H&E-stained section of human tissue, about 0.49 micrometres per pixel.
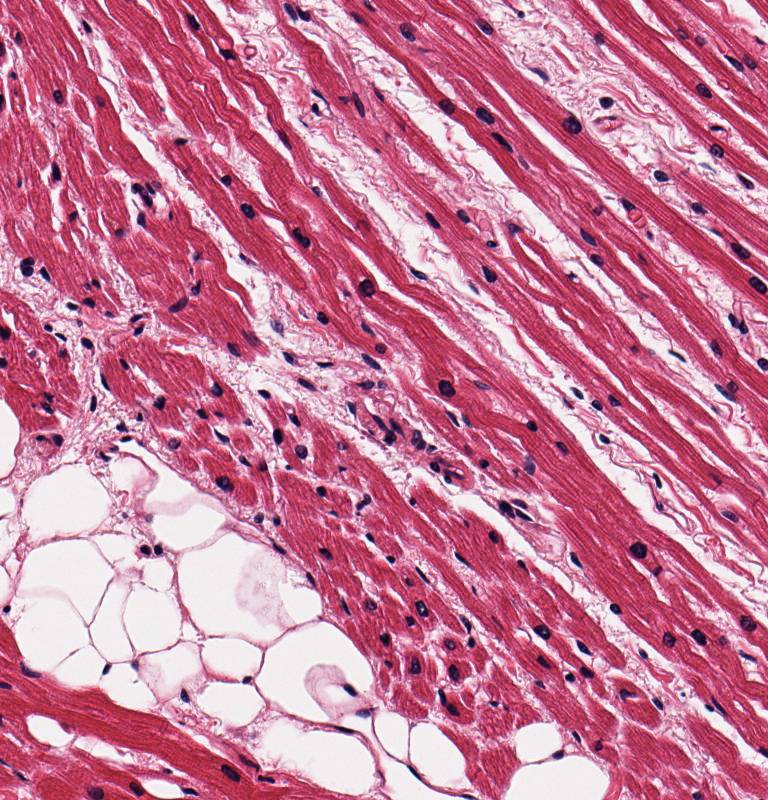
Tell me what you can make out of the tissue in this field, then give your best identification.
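Muscle fibres run in parallel across most of the field, diagonally from upper left to lower right. They branch and join neighbouring fibres rather than forming separate unbranched cylinders. Each has a single oval, centrally placed nucleus, and the cytoplasm stains deep red with eosin. The tissue is atrial appendage of the heart.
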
